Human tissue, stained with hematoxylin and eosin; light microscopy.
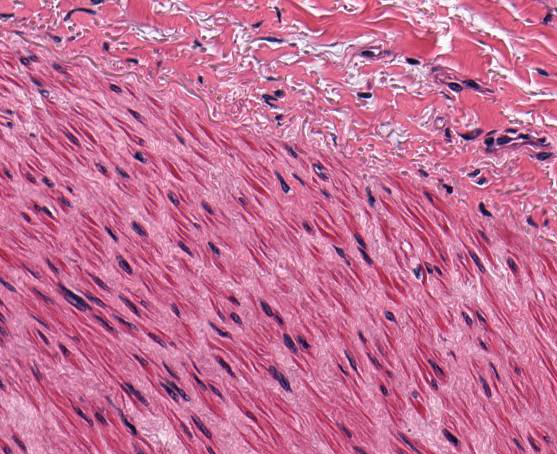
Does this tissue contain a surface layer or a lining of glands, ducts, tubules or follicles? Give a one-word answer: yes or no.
No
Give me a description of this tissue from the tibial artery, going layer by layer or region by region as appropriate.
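Smooth muscle, densely banded, fills lower two-thirds of field; looser connective tissue across top. Cells oblique, parallel to one another throughout band. Nuclei elongated, cigar-shaped, dark blue. Cytoplasm pink, fibrillar; cell borders indistinct.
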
